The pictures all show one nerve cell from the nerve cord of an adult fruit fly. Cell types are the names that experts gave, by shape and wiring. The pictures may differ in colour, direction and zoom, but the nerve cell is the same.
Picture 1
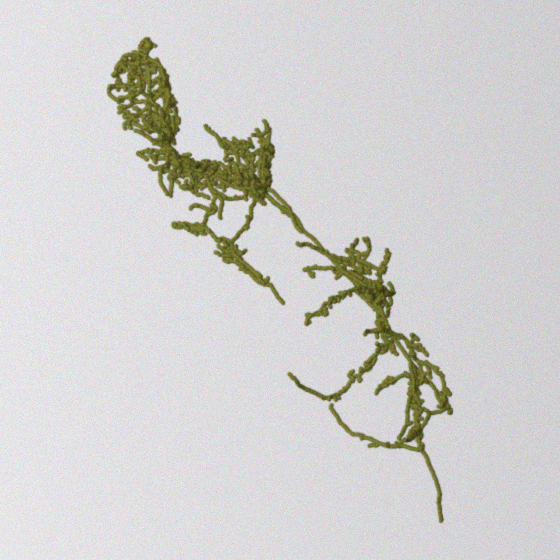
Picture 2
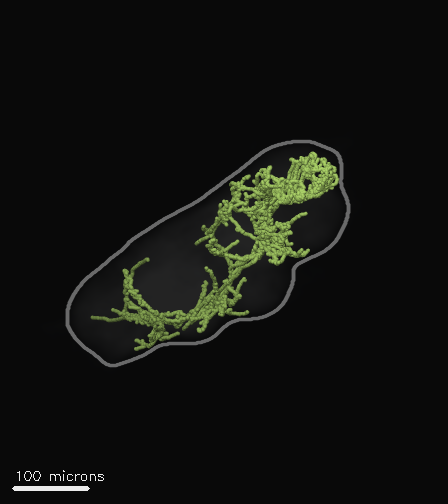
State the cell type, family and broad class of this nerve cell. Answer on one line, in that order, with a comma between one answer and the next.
AN05B004, hemilineage 05B, ascending neuron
